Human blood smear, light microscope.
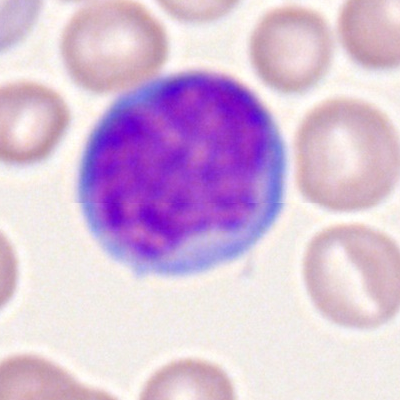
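Monocyte. In this stained human blood smear, the cell in the middle has a round outline, and its nucleus fills most of the cell. The chromatin forms dark purple clumped patches with paler areas between them. Cytoplasm is widest at the lower right of the cell.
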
